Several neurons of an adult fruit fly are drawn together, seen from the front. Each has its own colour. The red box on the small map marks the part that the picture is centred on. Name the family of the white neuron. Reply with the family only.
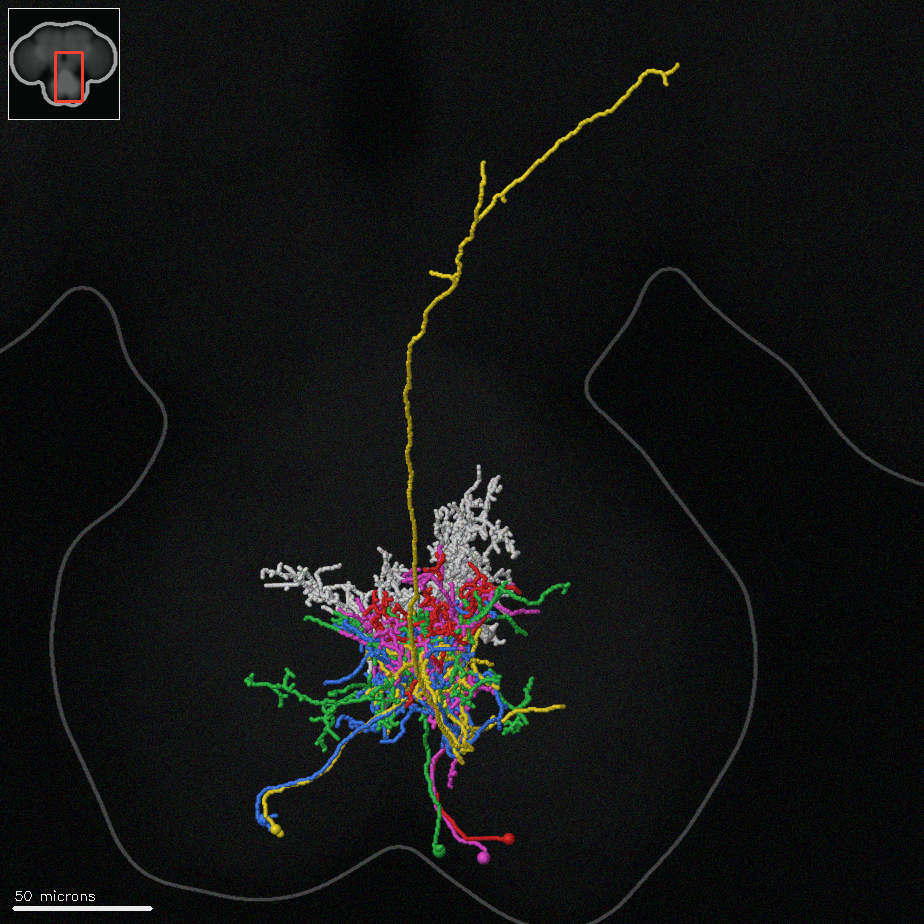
hemilineage 05B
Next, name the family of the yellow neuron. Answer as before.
hemilineage 05B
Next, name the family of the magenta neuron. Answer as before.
hemilineage 05B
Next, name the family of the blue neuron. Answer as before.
hemilineage 05B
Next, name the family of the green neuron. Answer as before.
hemilineage 00A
